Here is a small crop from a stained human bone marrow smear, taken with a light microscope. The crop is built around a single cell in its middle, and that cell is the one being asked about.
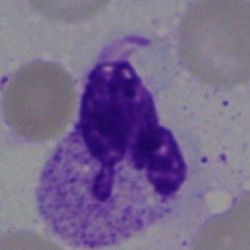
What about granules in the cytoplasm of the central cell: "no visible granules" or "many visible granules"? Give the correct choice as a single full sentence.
Many granules are visible within its cytoplasm.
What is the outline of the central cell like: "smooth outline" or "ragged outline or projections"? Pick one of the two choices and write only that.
Ragged outline or projections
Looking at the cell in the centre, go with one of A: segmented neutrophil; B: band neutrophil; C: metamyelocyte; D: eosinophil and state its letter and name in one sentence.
The centrally positioned cell is a segmented neutrophil, consistent with option A, which is correct.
